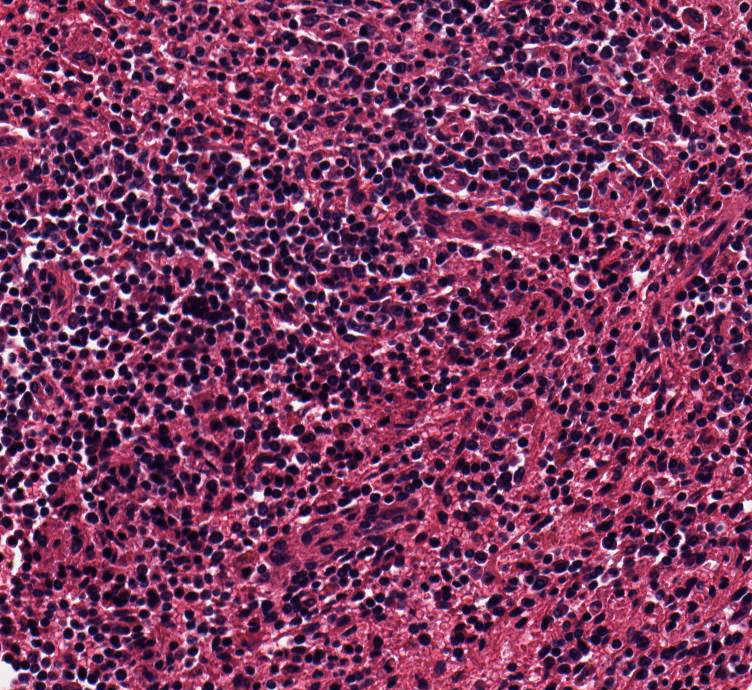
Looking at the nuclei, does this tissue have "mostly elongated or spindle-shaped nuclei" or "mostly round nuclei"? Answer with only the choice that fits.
Mostly round nuclei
